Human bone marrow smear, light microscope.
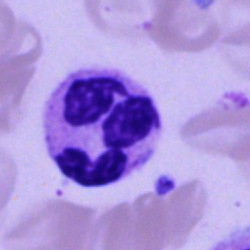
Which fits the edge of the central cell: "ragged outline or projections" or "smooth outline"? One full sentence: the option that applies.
Along its outline, the cell is smooth, with no projections.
